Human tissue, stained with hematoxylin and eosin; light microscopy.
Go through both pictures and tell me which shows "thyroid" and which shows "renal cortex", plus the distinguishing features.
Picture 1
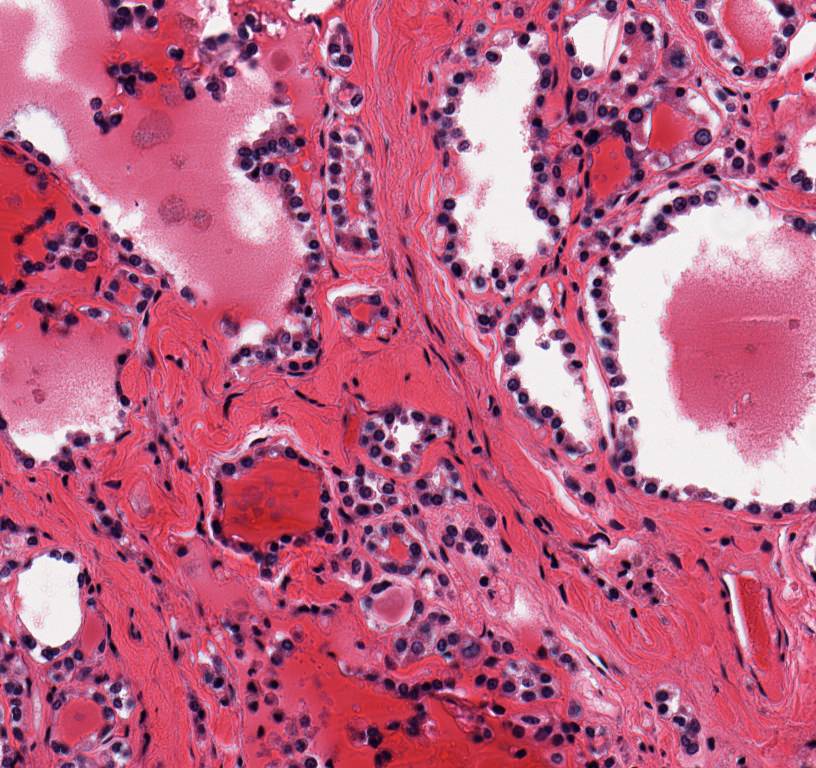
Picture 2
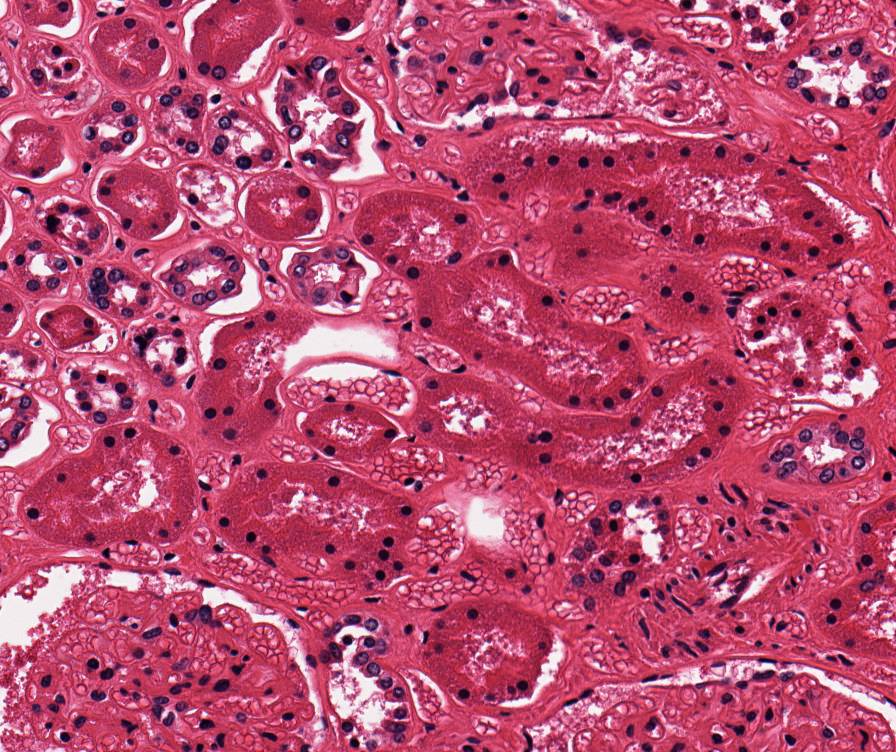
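Let's start with the names: picture 1 is the thyroid, picture 2 the renal cortex. See how picture 1 is built of round to irregular follicles of widely varying size, separated by bands of dense pink fibrous stroma. Each follicle is lined by a single layer of cuboidal cells with round, dark-staining nuclei. Picture 2 is entirely closely packed tubules in round and elongated profiles, with no glomerulus in view. The largest, centre and right, have cells with abundant, deeply eosinophilic, granular cytoplasm and small, round, dark, evenly spaced nuclei.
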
